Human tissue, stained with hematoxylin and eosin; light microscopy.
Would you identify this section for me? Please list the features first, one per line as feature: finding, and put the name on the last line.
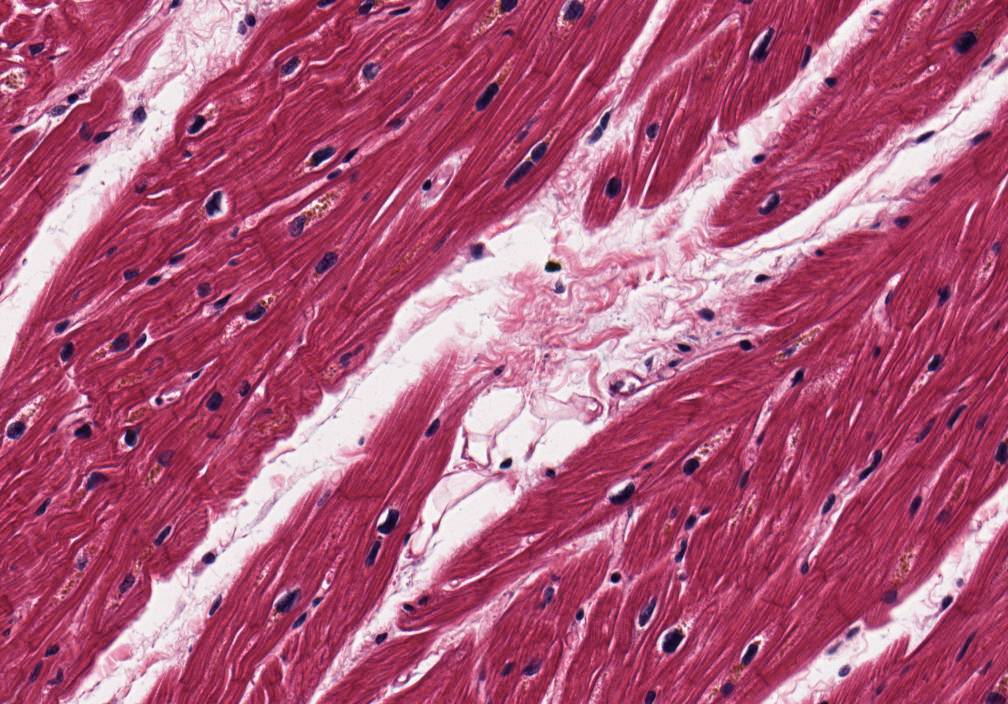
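Fibres: branching and joining neighbouring fibres
Nuclei: oval, lying centrally within the fibres
Granules: small, golden-brown, gathered at the ends of many muscle nuclei
Connective tissue: loose band of wavy pink collagen running diagonally through the centre
Name: left ventricle of the heart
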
